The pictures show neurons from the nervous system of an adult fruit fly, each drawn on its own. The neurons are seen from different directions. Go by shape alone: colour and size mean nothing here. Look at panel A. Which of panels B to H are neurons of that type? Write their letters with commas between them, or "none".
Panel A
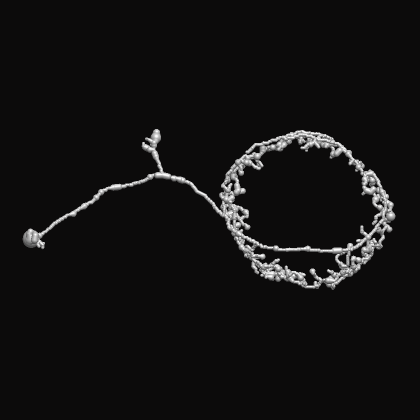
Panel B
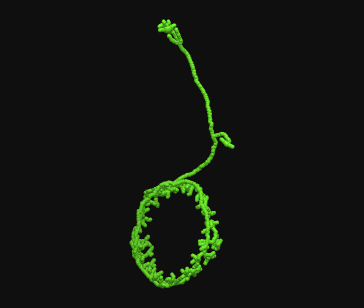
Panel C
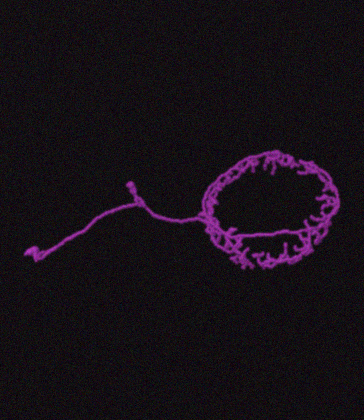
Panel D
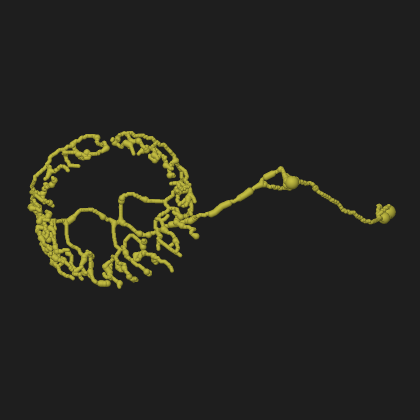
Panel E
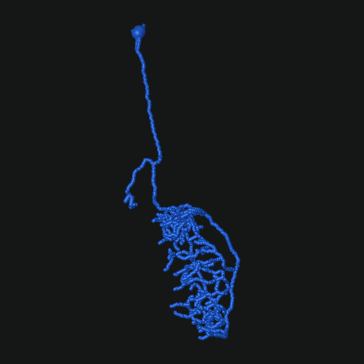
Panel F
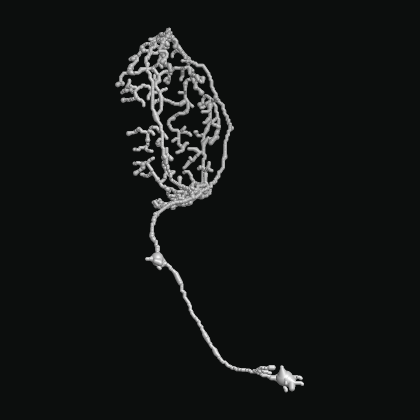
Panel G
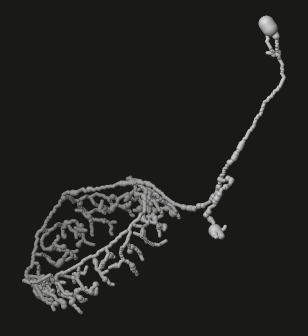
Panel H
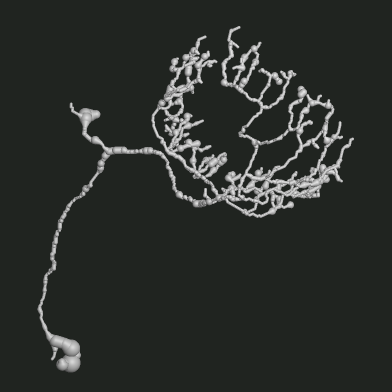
B, C, F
